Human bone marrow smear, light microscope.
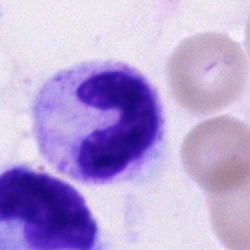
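Band neutrophil at the centre of this marrow smear: tracing the nucleus, I find it bent into a C, its hollow side facing left. It stays one unbroken piece; nowhere does it split into separate lobes. The chromatin looks dense and dark purple all the way through. Looking more closely at the cytoplasm, fine, faint lilac granules are scattered through it.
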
